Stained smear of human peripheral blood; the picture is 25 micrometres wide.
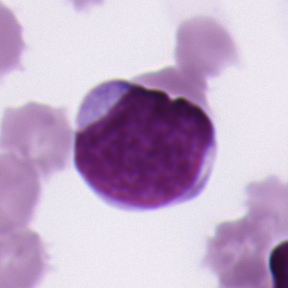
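Myeloblast, its nucleus sitting off-centre toward the lower right of the cell. The chromatin is dark reddish-purple with a mottled texture. Pale bluish-lilac cytoplasm shows mainly as a crescent at the upper left.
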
